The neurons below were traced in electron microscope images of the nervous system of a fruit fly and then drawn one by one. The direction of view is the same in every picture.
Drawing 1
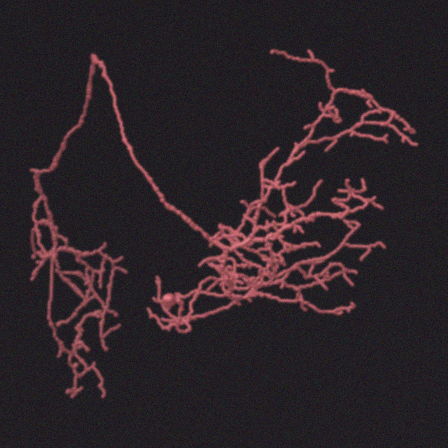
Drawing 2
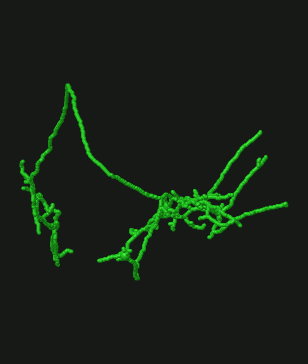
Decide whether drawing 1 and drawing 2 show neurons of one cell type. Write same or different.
different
